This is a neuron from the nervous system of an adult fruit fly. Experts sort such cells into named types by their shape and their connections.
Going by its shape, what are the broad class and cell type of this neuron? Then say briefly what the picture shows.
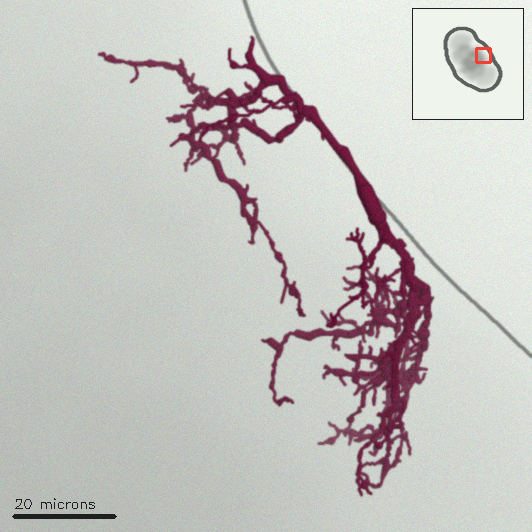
Its broad class is motor neuron of the brain. Its cell type is MN6. From top to bottom in the picture it spans about 90 microns. The picture shows dozens of branch ends.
